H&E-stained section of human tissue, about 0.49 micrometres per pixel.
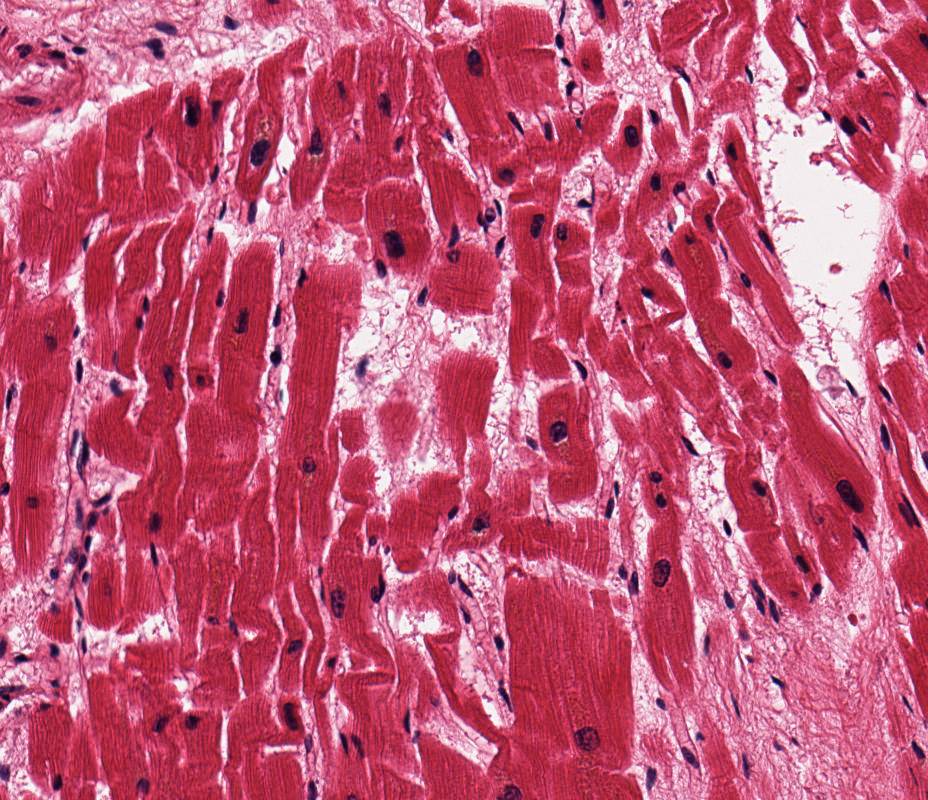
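Left ventricle of the heart: muscle fibres with fine transverse cross-striations along their length and deep, even eosin-red cytoplasm. Many branch and join neighbours, ending in step-like transverse borders. Between fibres: pale, loose, wispy connective tissue with small, dark, elongated nuclei.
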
